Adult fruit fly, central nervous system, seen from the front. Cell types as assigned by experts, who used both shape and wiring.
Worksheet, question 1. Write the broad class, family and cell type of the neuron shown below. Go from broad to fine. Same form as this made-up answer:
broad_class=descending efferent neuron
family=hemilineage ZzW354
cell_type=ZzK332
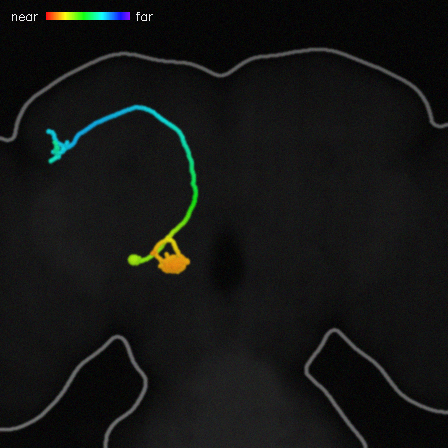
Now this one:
broad_class=central-brain intrinsic neuron
family=hemilineage ALlv1
cell_type=VM4_lvPN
